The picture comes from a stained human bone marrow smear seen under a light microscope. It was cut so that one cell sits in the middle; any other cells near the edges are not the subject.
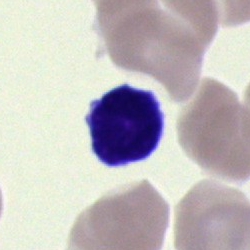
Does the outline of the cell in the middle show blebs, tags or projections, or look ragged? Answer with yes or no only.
Yes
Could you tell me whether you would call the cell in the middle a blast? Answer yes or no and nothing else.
no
